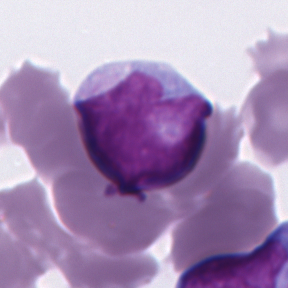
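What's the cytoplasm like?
A narrow crescent of pale blue, lying above the nucleus.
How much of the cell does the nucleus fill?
Most of it, and its upper edge is uneven, with a step near the middle.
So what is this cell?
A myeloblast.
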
